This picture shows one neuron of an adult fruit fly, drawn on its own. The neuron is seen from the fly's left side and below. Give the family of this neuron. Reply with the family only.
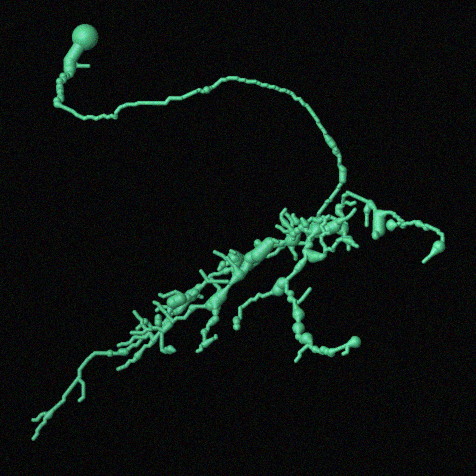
Dm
